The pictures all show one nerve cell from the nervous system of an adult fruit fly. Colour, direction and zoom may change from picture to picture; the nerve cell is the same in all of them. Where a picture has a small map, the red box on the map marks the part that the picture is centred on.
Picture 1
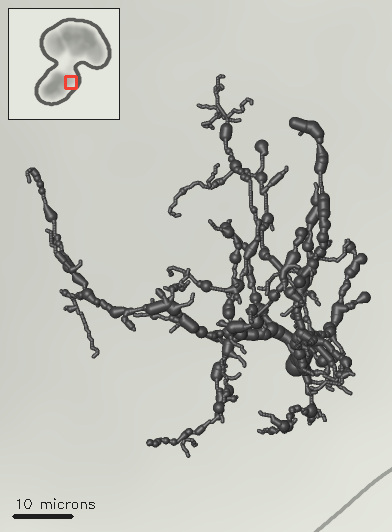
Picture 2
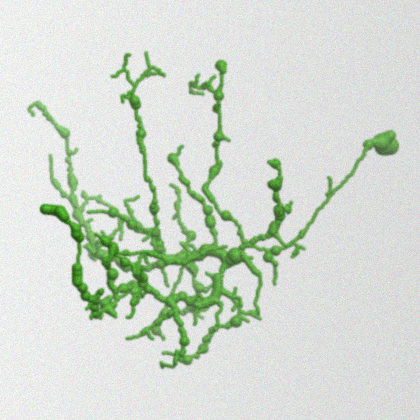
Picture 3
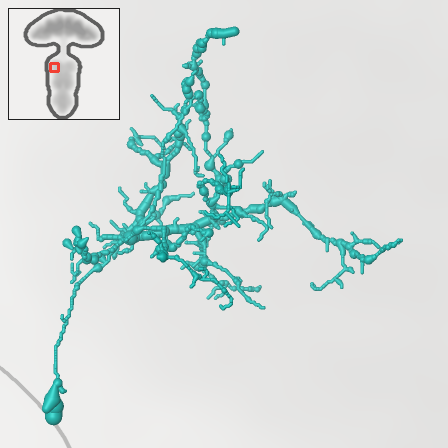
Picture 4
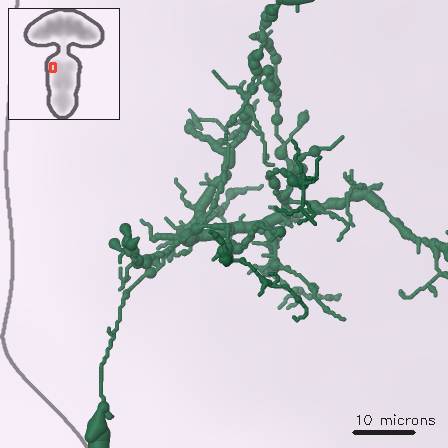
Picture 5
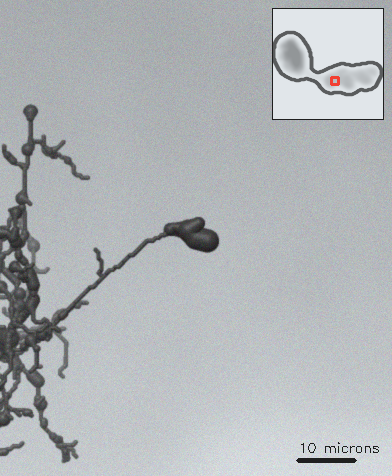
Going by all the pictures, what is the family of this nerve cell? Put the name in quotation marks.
"hemilineage 20A.22A"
